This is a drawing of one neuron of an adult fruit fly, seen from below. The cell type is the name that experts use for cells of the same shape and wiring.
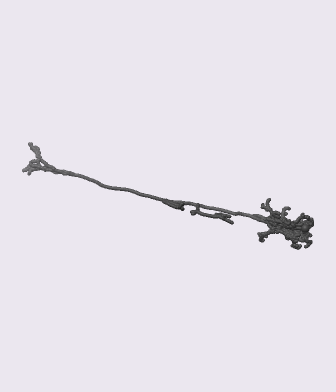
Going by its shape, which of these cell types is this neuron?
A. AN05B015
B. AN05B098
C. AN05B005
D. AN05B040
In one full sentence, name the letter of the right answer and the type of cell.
The cell type of the neuron is AN05B098, listed as option B.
